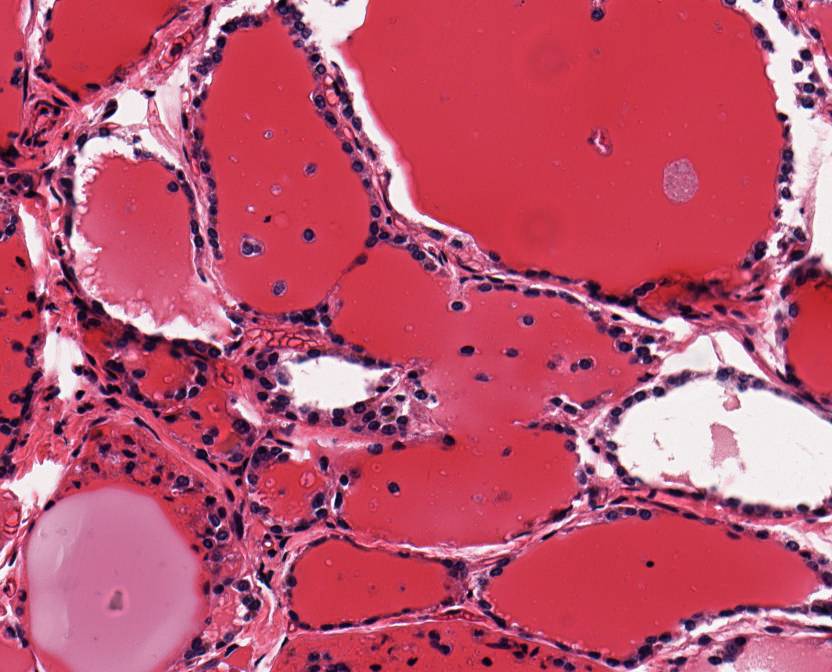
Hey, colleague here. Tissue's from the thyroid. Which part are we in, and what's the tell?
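This is the thyroid follicle. Check one: each follicle has a single lining layer of flattened to low cuboidal cells with small, round to oval, uniformly dark nuclei.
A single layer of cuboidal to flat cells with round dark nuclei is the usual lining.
Check two: the follicles hold contents, deep red in most and paler lilac-pink in one at the lower left.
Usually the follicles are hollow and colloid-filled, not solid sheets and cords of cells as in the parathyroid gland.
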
